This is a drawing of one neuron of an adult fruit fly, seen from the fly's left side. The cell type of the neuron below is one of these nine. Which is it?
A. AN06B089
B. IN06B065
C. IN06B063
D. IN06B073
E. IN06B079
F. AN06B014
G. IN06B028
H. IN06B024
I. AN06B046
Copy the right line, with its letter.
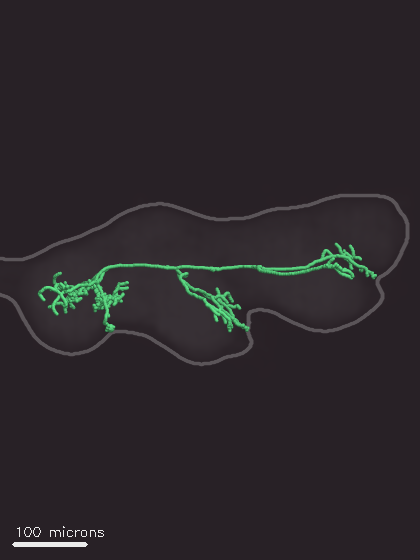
G. IN06B028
